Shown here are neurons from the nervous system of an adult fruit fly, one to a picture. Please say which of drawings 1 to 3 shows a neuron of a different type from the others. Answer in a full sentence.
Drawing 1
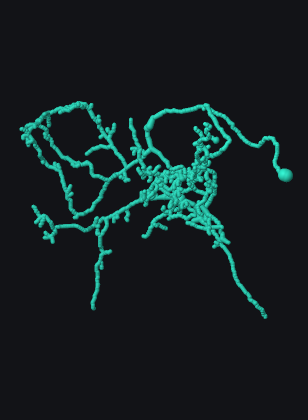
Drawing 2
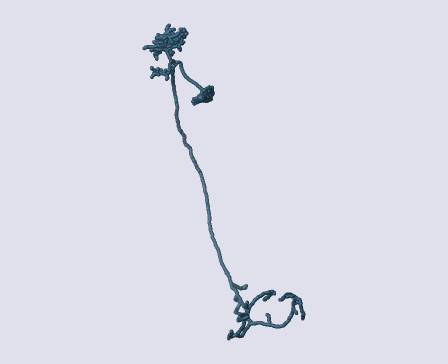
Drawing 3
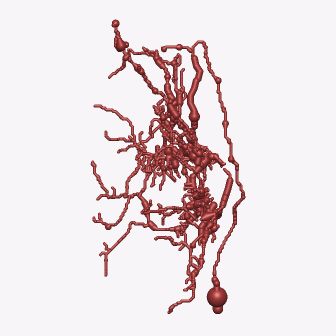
Drawing 2 is the odd one out.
